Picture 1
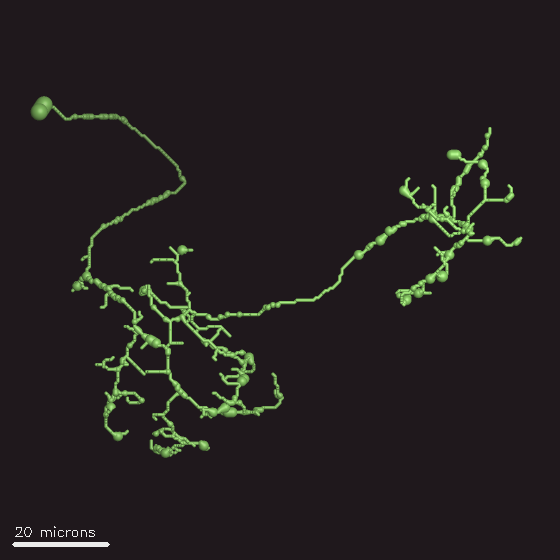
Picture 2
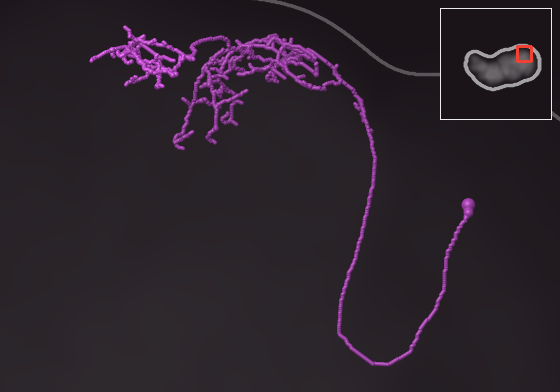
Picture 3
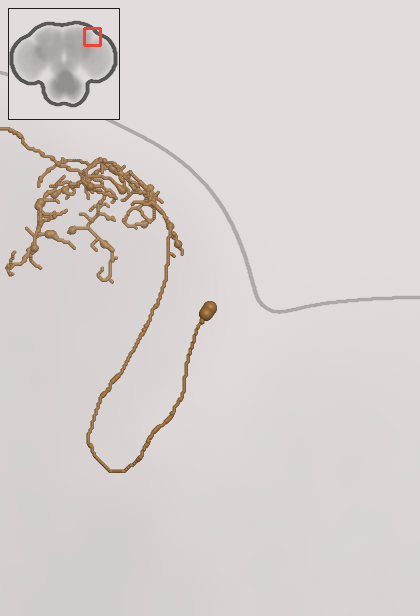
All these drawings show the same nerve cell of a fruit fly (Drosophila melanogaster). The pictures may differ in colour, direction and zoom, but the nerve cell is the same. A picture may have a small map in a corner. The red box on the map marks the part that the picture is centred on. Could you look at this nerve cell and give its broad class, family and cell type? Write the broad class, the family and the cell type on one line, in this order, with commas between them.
central-brain intrinsic neuron, hemilineage VPNl&d1_dorsal, LHAV5a6_b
